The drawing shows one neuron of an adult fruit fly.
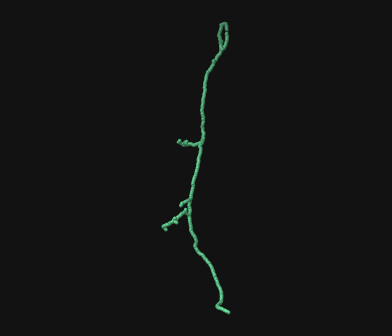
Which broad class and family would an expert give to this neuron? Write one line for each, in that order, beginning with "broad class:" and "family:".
broad class: sensory neuron entering the nerve cord
family: class mechanosensory proprioceptive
